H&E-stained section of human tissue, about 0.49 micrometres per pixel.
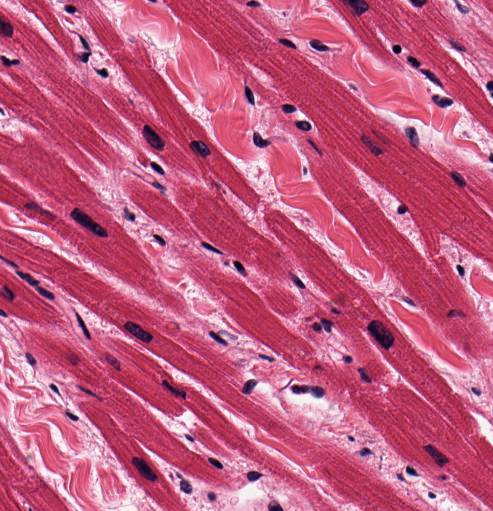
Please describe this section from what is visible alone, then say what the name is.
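First, the nuclei of the muscle fibres sit centrally within the fibres. Second, these nuclei are oval and drawn out along the fibre axis. Third, the fibre cytoplasm takes up eosin as a deep pink-red. Fourth, small dark spindle-shaped nuclei occupy the spaces between the fibres. This is the atrial appendage of the heart.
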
